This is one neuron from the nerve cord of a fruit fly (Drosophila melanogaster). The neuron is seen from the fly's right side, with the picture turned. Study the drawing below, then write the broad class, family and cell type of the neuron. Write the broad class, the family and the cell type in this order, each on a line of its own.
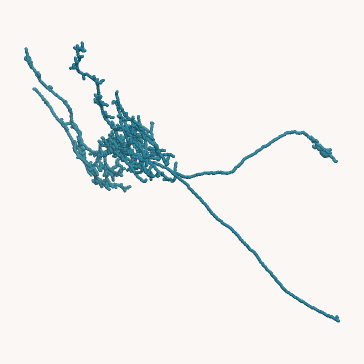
motor neuron of the nerve cord
hemilineage 08A
hi1 MN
